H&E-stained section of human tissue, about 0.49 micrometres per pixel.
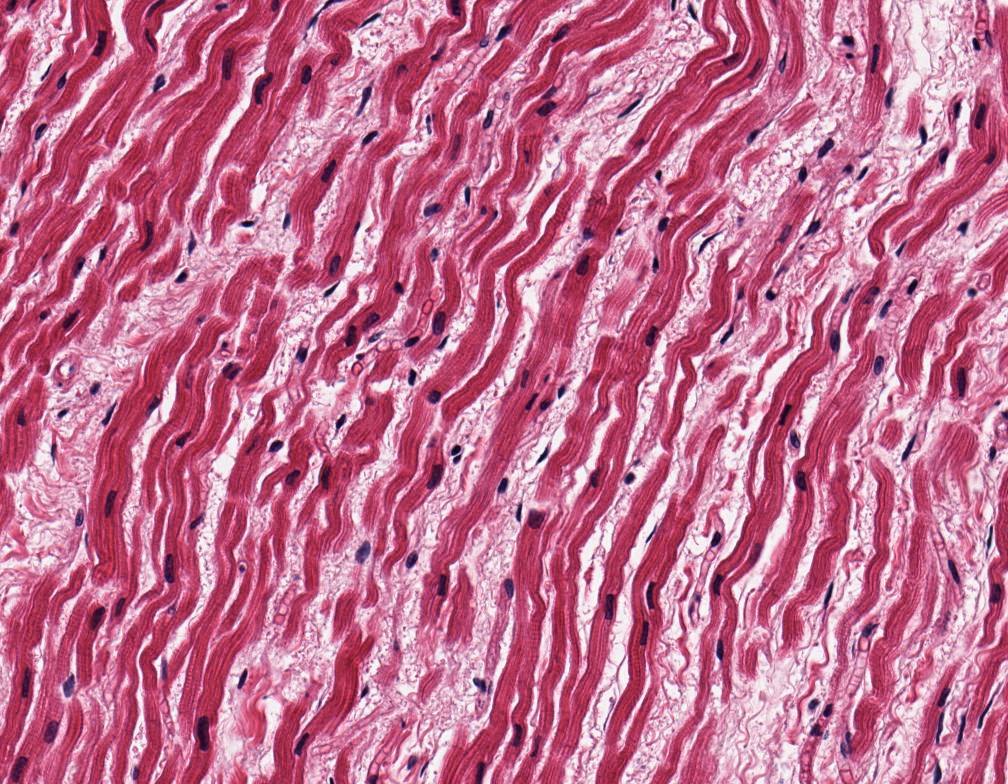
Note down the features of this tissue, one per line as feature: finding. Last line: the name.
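Course: fibres wavy rather than straight
Staining: fibre cytoplasm deep red-pink
Fibre nuclei: dark, oval, toward the middle rather than the edges
Between fibres: small dark spindle-shaped nuclei scattered in pale tissue
Identification: atrial appendage of the heart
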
